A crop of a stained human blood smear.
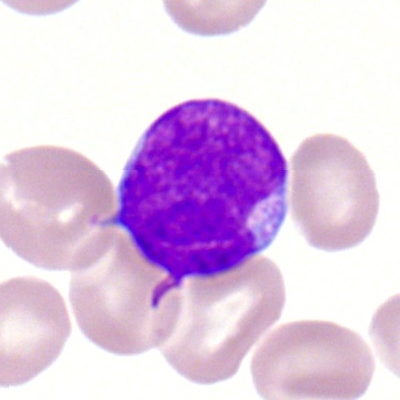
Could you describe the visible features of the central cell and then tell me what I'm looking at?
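Start with the outline, which is roughly round. Around the nucleus, the cytoplasm makes only a scant rim. At the right edge of the cell you can find a small pale patch. From the lower left, a small tapering tail of cytoplasm extends outward. This cell is a myeloblast.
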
